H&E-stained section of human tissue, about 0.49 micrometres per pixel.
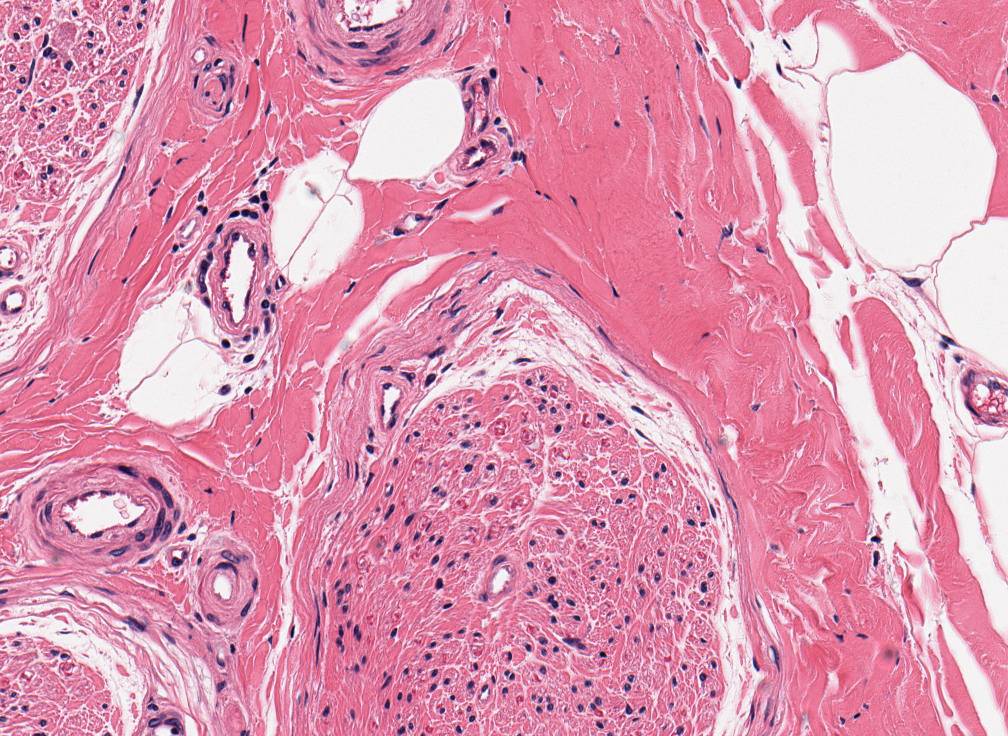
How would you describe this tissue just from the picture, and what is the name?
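A large rounded nerve fascicle, cut in cross-section, occupies the lower centre. Its fibres are small pale pink round profiles with scattered dark oval nuclei between. Adipocytes leave large empty polygonal spaces upper right and upper centre-left. Dense, deeply eosinophilic collagen bundles with few elongated nuclei fill the space between fascicles and vessels. This is tibial nerve.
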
